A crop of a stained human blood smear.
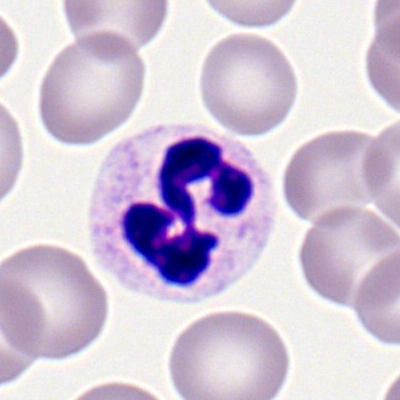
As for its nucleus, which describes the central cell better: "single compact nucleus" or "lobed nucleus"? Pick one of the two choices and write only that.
Lobed nucleus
